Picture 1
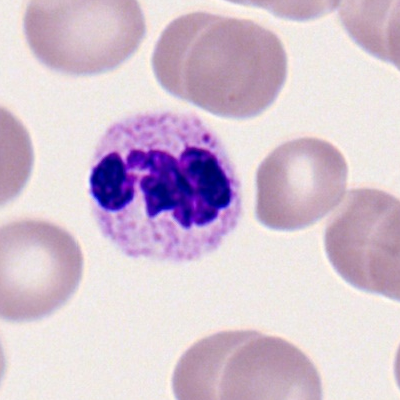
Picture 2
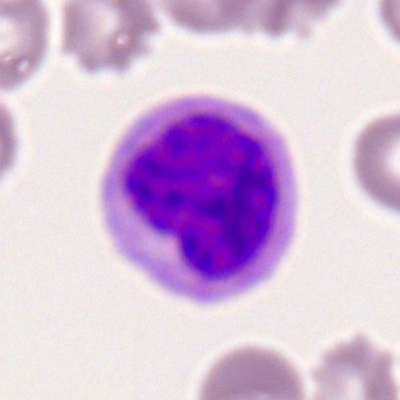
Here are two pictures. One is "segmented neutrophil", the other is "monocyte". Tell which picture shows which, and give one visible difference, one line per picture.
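Picture 1 shows a segmented neutrophil: Fine pinkish-violet granules are scattered throughout the cytoplasm.
Picture 2 shows a monocyte: No distinct granules are visible in the cytoplasm.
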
